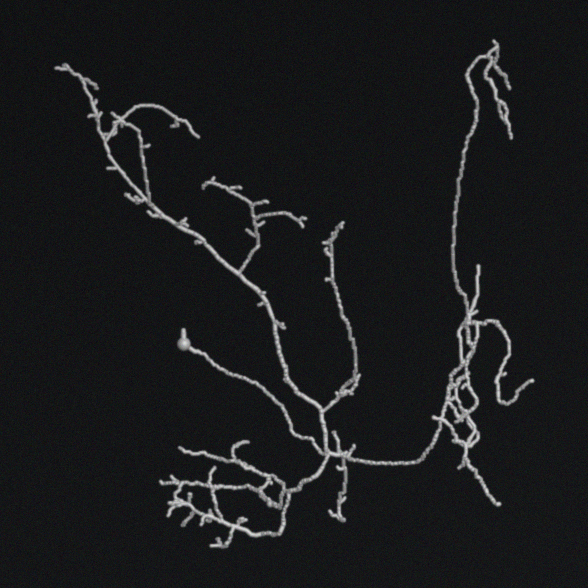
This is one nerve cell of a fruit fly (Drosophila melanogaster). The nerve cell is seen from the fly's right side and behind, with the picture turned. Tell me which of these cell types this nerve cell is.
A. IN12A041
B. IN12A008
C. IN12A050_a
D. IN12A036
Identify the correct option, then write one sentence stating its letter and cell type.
For the nerve cell, the cell type is IN12A036, which is option D.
